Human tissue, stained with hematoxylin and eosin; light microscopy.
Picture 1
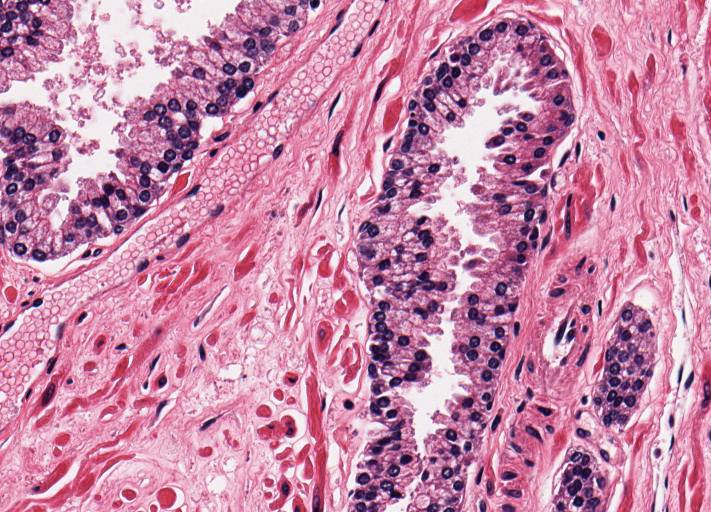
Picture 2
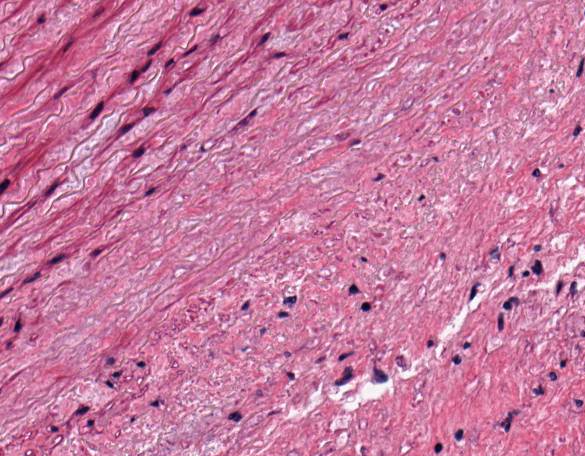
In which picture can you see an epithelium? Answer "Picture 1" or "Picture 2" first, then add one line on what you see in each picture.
Picture 1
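In picture 1: A small solid nest of dark-nucleated epithelial cells with no evident lumen lies near the right edge in the lower half.
In picture 2: No epithelium is present anywhere in the field.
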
